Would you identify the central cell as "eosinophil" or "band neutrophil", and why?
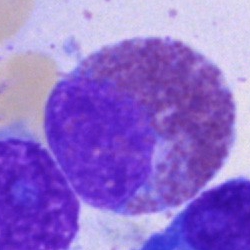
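It's an eosinophil. Look at the cytoplasm: it is filled with many reddish-purple granules, and that weighs toward eosinophil rather than band neutrophil.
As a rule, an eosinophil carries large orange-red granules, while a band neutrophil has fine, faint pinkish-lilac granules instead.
The nucleus lies toward the left of the cell and is indented on its right side. Beside that indentation, the cytoplasm has a pale area with fewer granules.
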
